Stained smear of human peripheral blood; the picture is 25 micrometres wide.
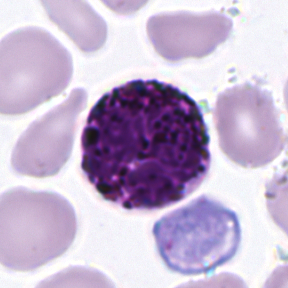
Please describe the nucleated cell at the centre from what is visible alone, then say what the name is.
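Its outline strikes me as round and smooth. It is packed with coarse, dark purple-black granules, and these clearly vary in size from one to another. They lie over the nucleus, so I can't make out the nucleus's outline. I'd call it a basophil.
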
